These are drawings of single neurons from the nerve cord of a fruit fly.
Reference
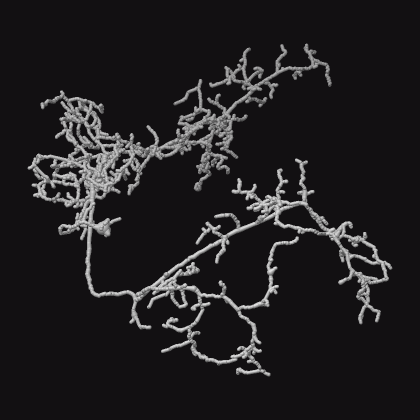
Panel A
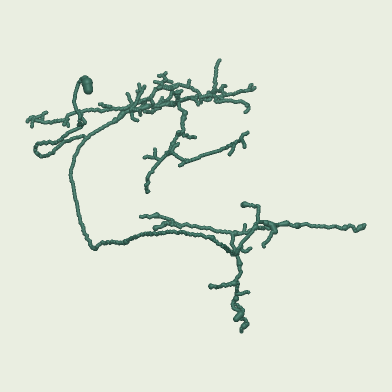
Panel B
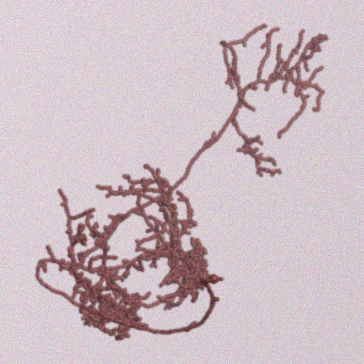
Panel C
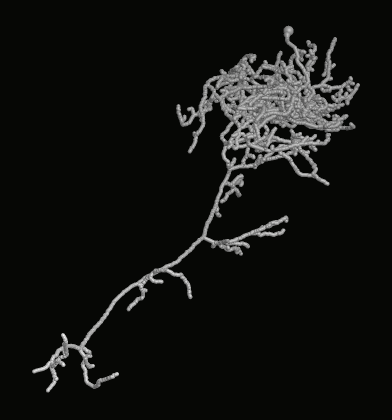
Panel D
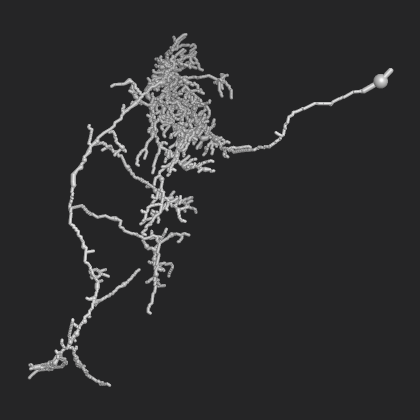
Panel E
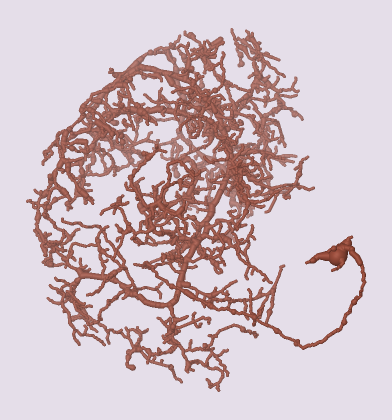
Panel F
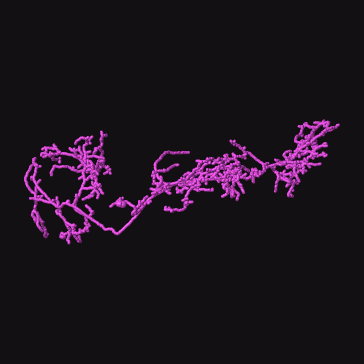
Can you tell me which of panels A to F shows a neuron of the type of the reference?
F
